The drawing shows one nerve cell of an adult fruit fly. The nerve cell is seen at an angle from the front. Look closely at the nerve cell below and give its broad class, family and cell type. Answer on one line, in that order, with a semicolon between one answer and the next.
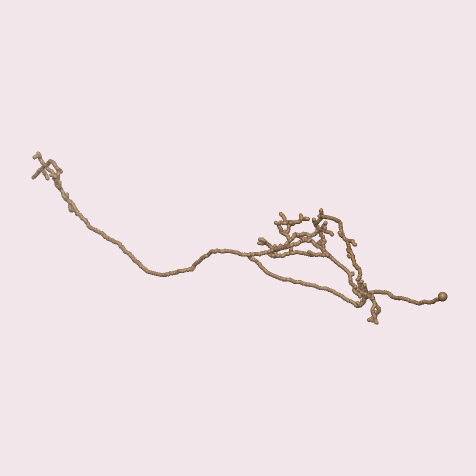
central-brain intrinsic neuron; hemilineage LHp2; CB3556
